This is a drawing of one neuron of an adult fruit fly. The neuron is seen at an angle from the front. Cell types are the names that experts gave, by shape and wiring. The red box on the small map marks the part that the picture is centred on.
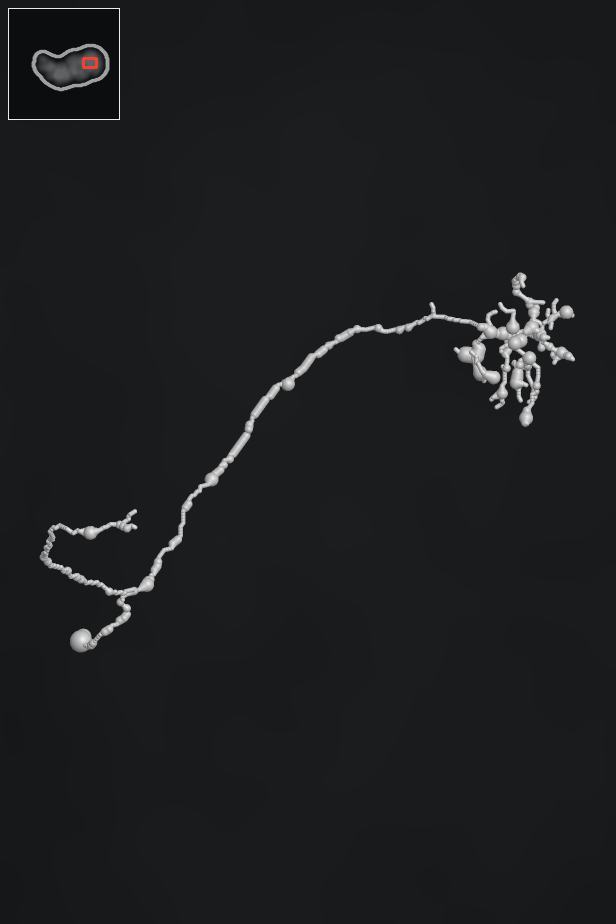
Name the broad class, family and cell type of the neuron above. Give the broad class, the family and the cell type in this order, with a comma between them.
visual projection neuron, LPC, LPC2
